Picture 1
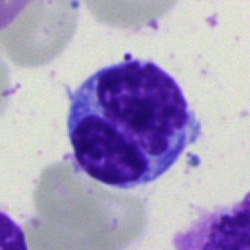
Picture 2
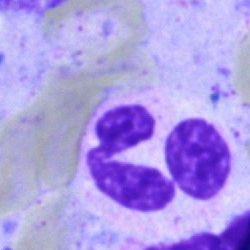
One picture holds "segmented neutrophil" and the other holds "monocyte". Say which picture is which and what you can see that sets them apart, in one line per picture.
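Picture 1 is a monocyte. The cytoplasm forms only a narrow rim around the nucleus.
Picture 2 is a segmented neutrophil. The cytoplasm is plentiful and very pale lilac.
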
